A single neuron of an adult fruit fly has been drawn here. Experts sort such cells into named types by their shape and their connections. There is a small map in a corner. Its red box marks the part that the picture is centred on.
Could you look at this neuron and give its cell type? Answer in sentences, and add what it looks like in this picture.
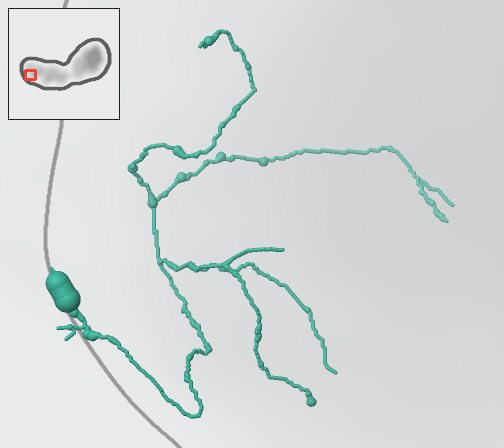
It is of cell type IN13A073. It is a nerve-cord intrinsic neuron. It has a dozen or fewer branch ends. In this view it is about as wide as it is tall.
